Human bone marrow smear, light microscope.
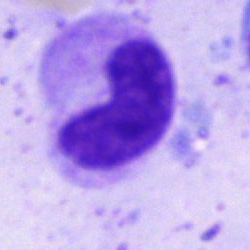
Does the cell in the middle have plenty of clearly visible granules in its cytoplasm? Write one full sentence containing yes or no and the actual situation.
No, no visible granules are present in the cytoplasm of the cell.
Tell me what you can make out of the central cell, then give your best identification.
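Hmm, the nucleus curves like a kidney bean, with its notch turned toward the upper left. I can't make out any nucleoli in it. The cytoplasm looks pale lilac, and I see no clear vacuoles there. I'd call it a metamyelocyte.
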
